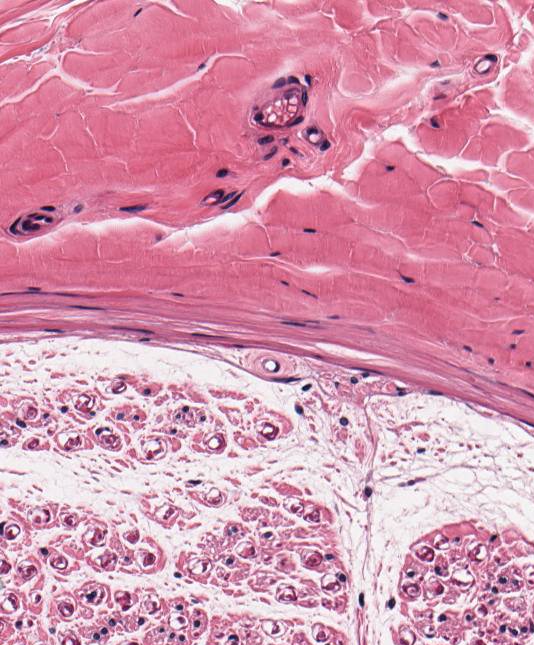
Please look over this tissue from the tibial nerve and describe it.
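Muscle fibres deeply eosinophilic, sparse small dark nuclei at fibre edges. Upper part: small round vessels with dark nuclei in walls between muscle fibres. Compact pink collagen band with flattened spindle nuclei runs from left edge toward lower right, separating muscle from nerve tissue. Lower half: many cross-sectioned nerve fibres, each central axon in pale clear ring.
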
